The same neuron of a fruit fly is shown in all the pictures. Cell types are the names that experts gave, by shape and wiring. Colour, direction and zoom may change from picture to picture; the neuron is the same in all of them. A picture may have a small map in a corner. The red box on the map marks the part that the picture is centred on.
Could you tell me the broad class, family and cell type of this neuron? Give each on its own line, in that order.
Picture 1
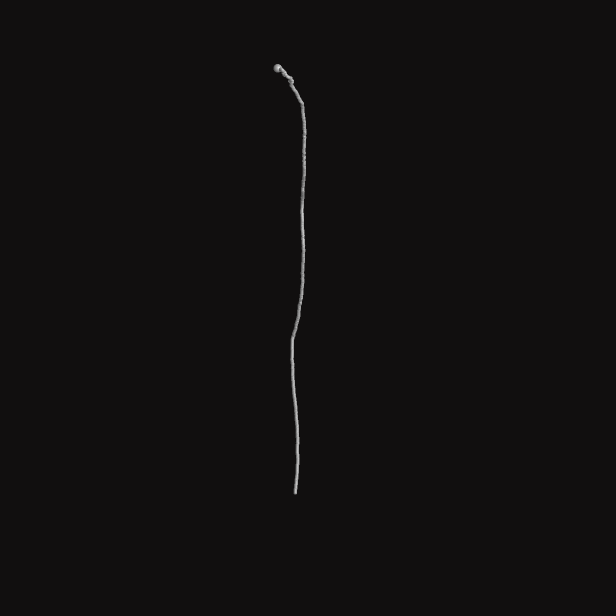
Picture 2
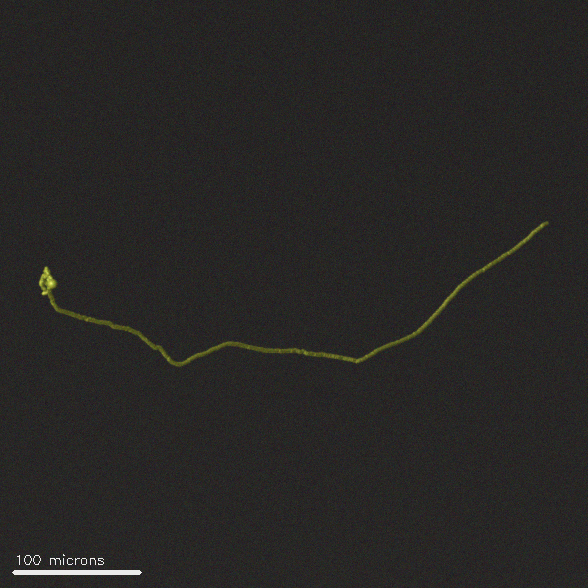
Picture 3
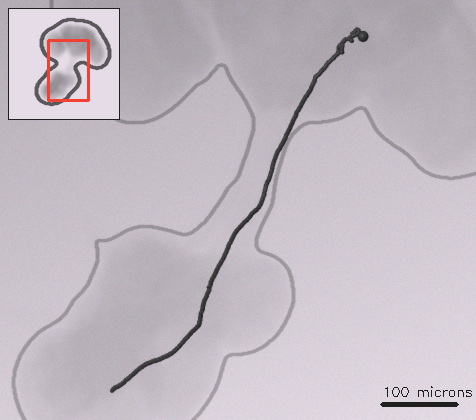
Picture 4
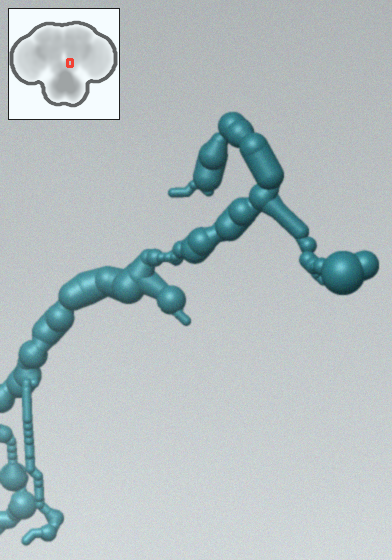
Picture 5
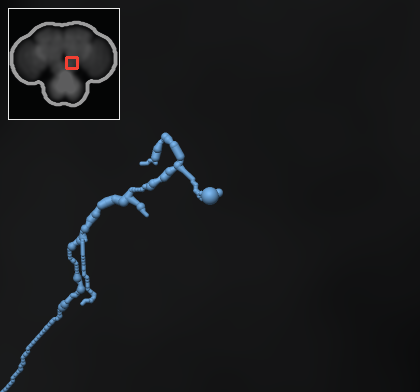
sensory neuron ascending to the brain
class gustatory
LgAG3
